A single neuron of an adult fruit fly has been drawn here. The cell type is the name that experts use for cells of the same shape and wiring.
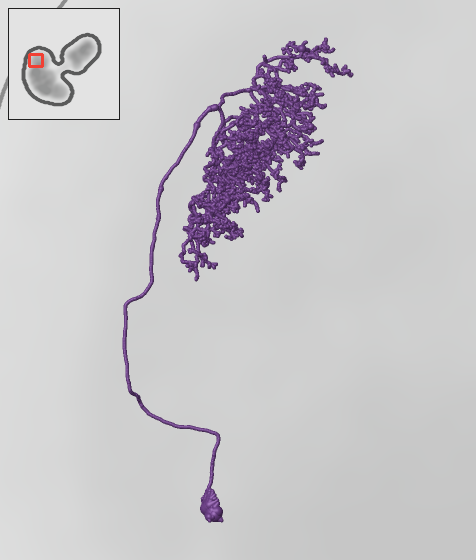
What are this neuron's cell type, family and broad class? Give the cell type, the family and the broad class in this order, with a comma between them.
Pm2a, Pm, optic-lobe intrinsic neuron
